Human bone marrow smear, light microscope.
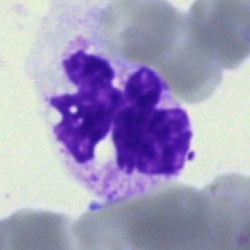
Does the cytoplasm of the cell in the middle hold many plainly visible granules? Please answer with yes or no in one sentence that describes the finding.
Yes, there are many visible granules in its cytoplasm.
